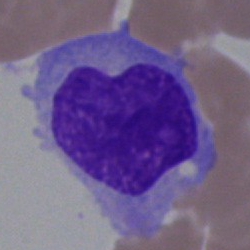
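Monocyte, the central cell of the field. Small blunt projections extend from the cell edge, most visibly on the left side. A notch in the upper border of the nucleus gives it a heart-like shape. The chromatin stains deep purple with a few small paler spots scattered through it, and the cytoplasm is pale lilac-blue.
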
